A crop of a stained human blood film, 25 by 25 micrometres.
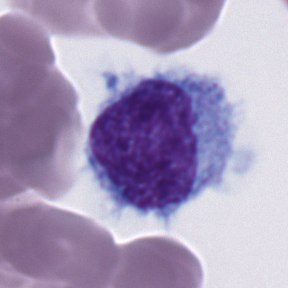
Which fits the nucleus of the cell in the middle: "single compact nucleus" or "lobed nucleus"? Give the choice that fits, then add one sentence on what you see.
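Single compact nucleus. The nucleus is a single rounded mass without lobes.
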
